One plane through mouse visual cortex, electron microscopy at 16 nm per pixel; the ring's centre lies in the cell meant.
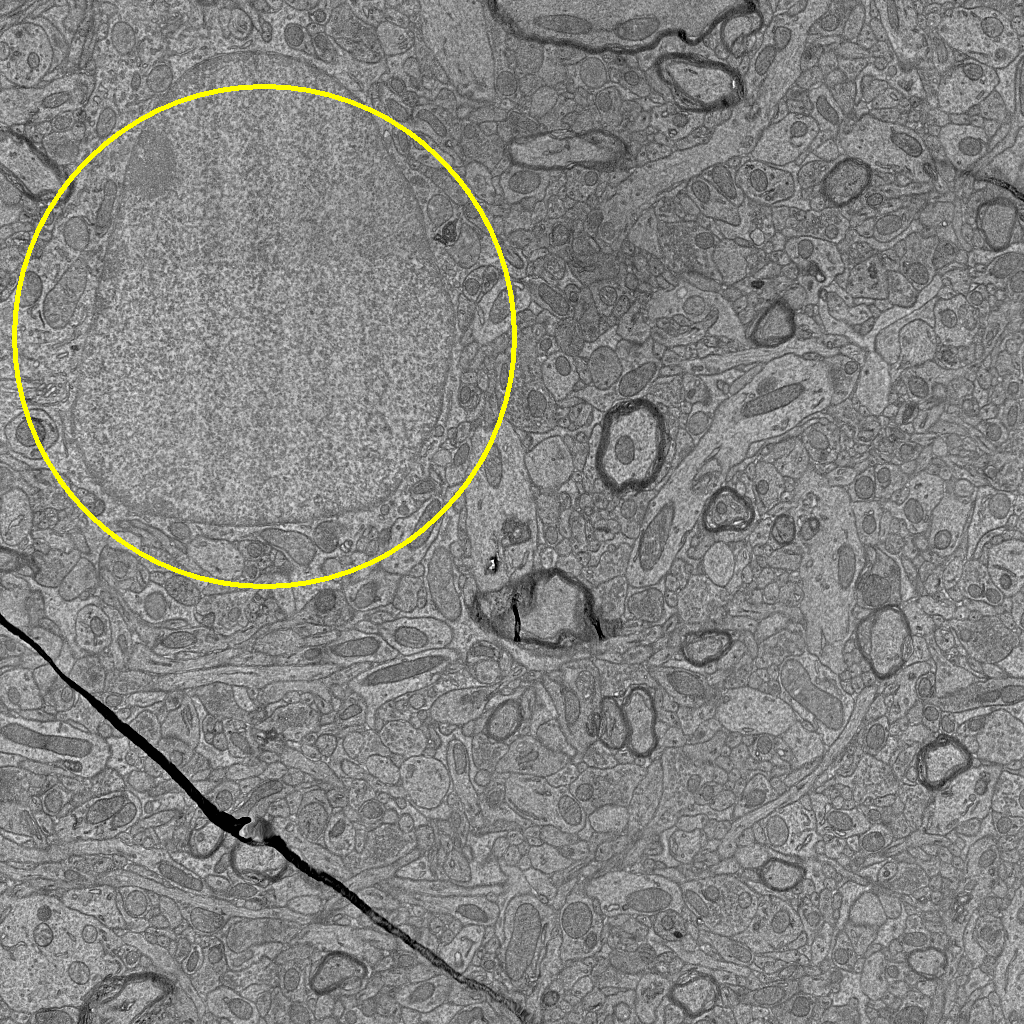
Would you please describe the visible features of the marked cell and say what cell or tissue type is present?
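Large oval nucleus, filling most of the ring; whole outline within picture. Envelope smooth, no deep infoldings. Darker patch of denser chromatin near upper left of nucleus. Cell: astrocyte.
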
